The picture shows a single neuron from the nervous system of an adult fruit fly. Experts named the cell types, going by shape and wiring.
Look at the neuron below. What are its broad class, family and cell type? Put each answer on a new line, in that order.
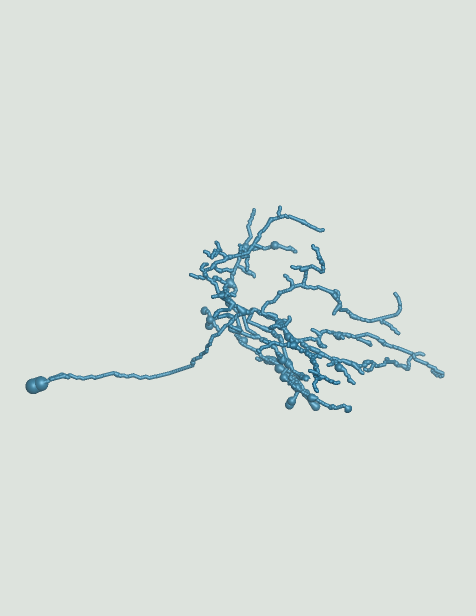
central-brain intrinsic neuron
hemilineage TRdl_b
GNG279_b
